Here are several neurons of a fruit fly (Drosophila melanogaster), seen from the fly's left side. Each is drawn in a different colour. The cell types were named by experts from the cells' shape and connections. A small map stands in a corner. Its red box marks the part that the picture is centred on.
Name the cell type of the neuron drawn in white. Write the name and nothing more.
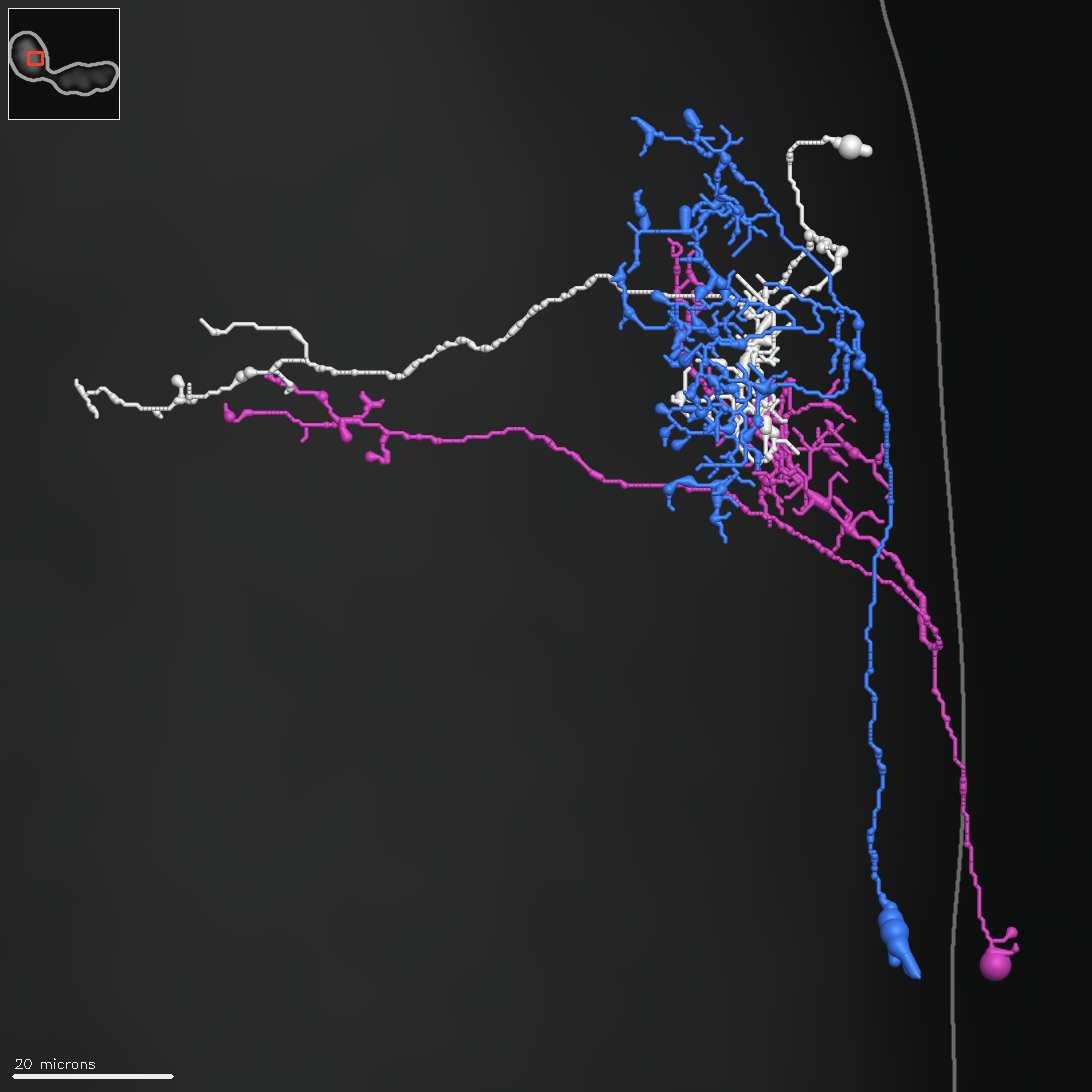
LPC1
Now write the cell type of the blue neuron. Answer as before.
LPi2e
